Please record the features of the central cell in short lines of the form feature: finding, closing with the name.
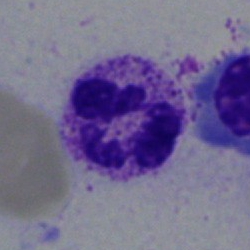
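Nucleus: several separate lobes
Chromatin: dark purple, densely clumped
Cytoplasm: pale pinkish-lilac
Vacuoles: none seen in the cytoplasm
Name: segmented neutrophil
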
